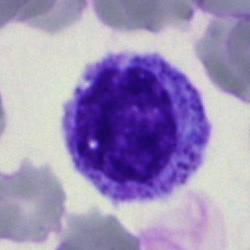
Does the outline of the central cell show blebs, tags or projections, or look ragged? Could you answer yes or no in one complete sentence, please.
Yes, the border of the cell is ragged or frayed, or shows projections, blebs or tags.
